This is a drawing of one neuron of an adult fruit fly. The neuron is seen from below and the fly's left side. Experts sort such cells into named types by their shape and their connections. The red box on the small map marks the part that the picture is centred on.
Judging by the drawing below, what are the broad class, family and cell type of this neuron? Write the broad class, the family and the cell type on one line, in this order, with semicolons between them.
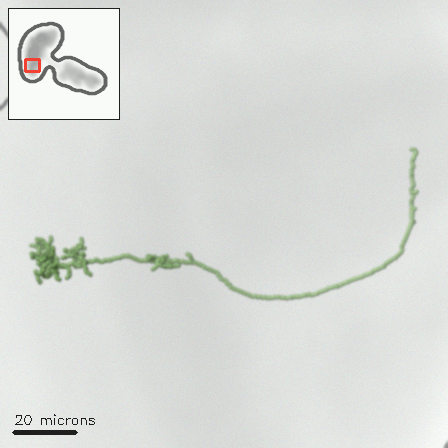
optic-lobe intrinsic neuron; Tm; Tm4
